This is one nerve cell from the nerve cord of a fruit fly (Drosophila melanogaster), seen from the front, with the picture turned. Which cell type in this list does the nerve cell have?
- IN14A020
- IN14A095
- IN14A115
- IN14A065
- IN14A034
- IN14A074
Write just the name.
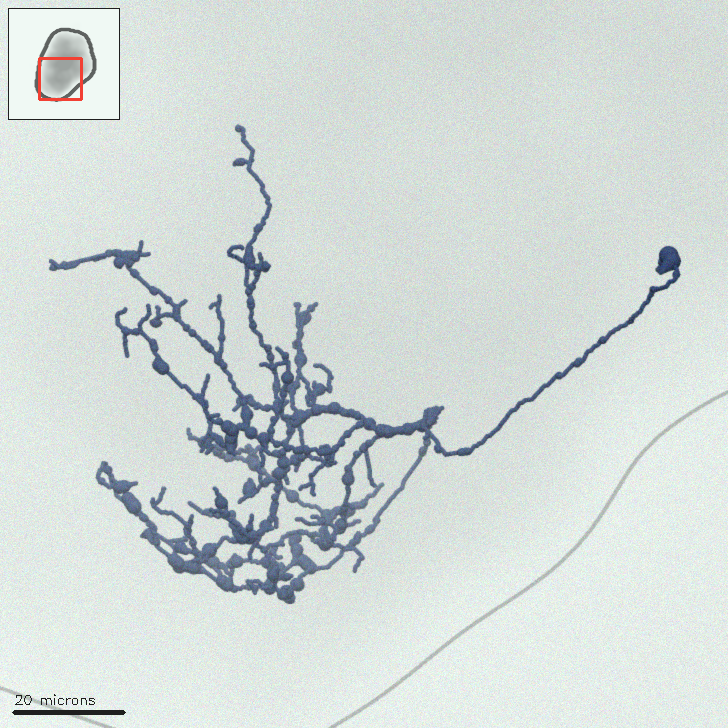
IN14A034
